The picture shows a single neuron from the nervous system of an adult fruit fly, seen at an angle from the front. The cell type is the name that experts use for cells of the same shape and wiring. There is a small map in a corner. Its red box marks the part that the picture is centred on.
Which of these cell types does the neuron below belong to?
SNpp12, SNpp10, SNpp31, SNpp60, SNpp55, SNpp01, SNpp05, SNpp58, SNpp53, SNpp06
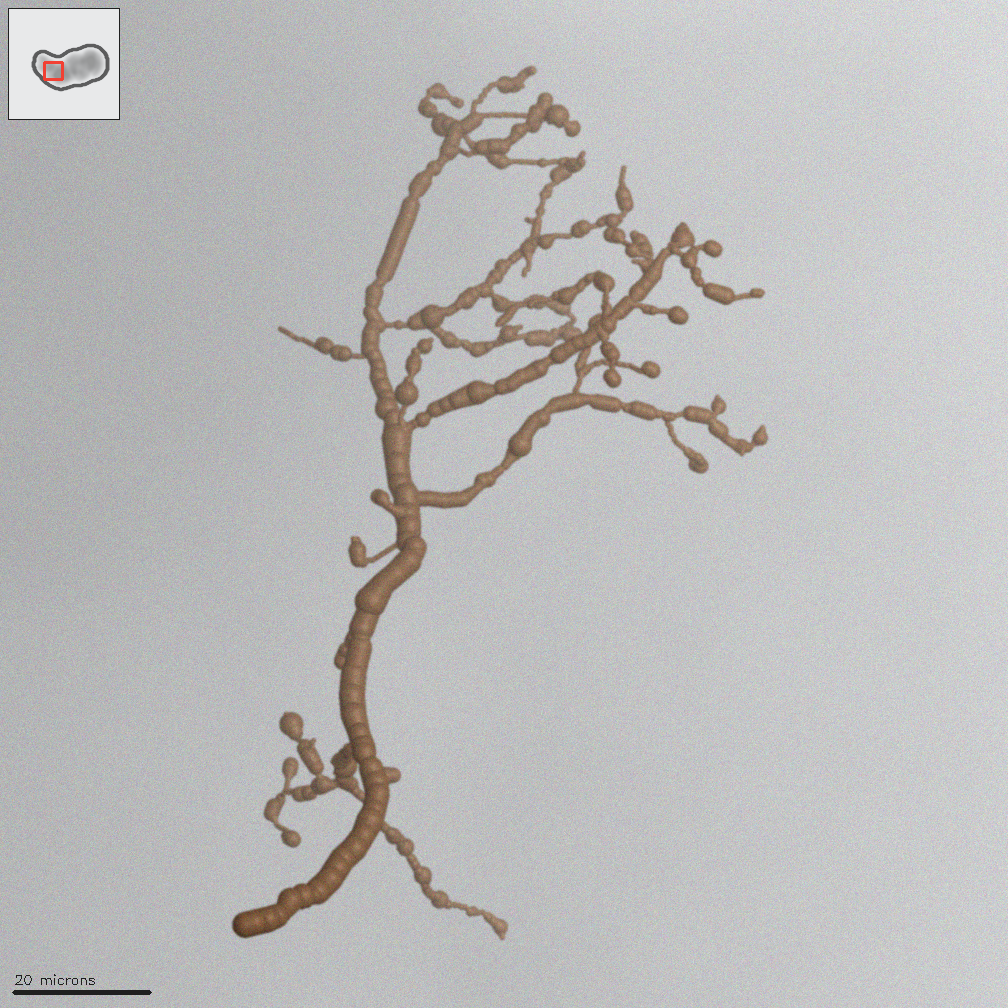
SNpp05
